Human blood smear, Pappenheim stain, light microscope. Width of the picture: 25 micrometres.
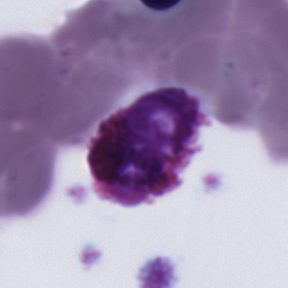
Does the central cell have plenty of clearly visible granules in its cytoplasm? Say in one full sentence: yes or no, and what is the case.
Yes, in the cytoplasm of this cell, many granules are visible.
